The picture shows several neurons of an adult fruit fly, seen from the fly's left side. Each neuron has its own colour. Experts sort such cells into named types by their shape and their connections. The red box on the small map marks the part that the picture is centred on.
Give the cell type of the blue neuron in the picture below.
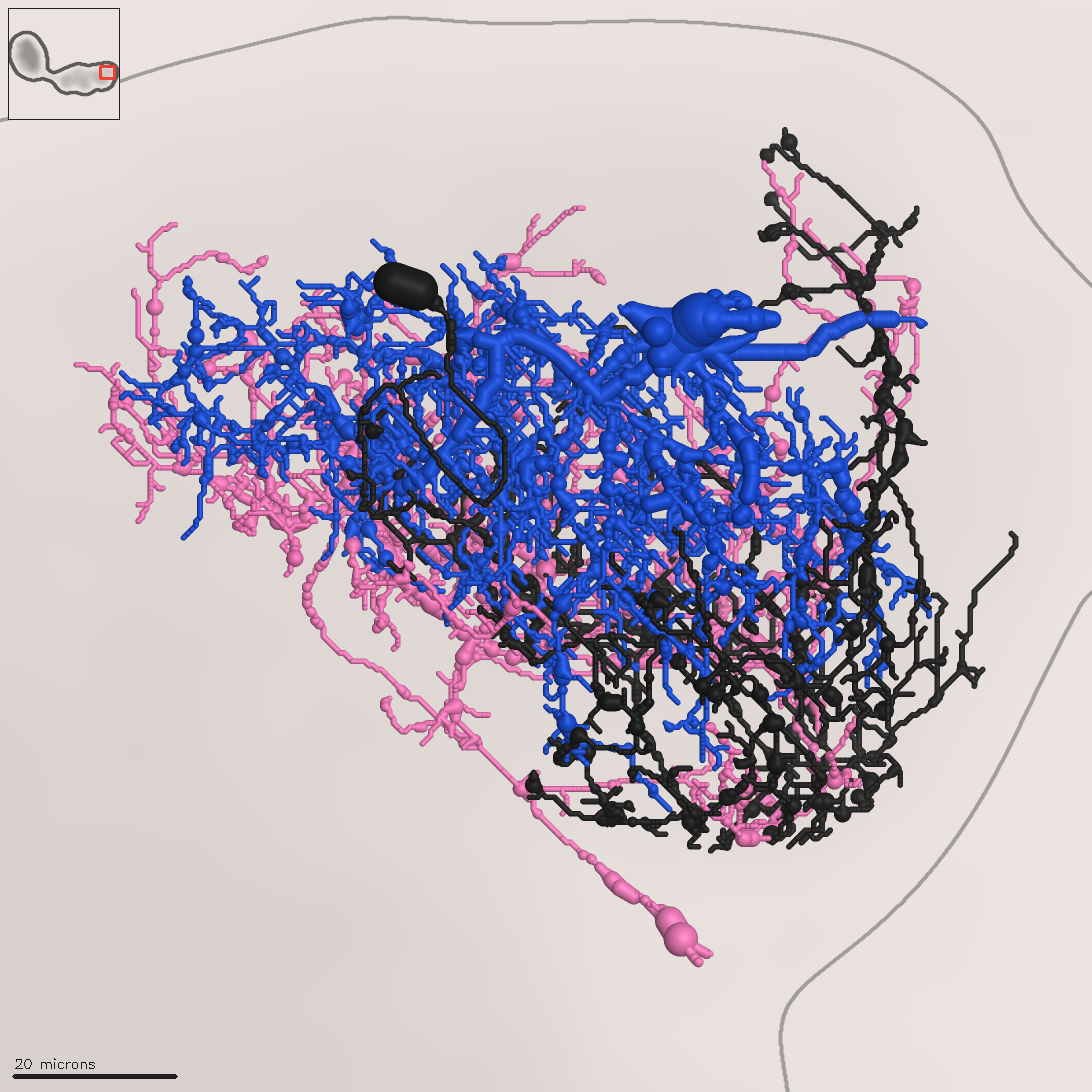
MNad15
